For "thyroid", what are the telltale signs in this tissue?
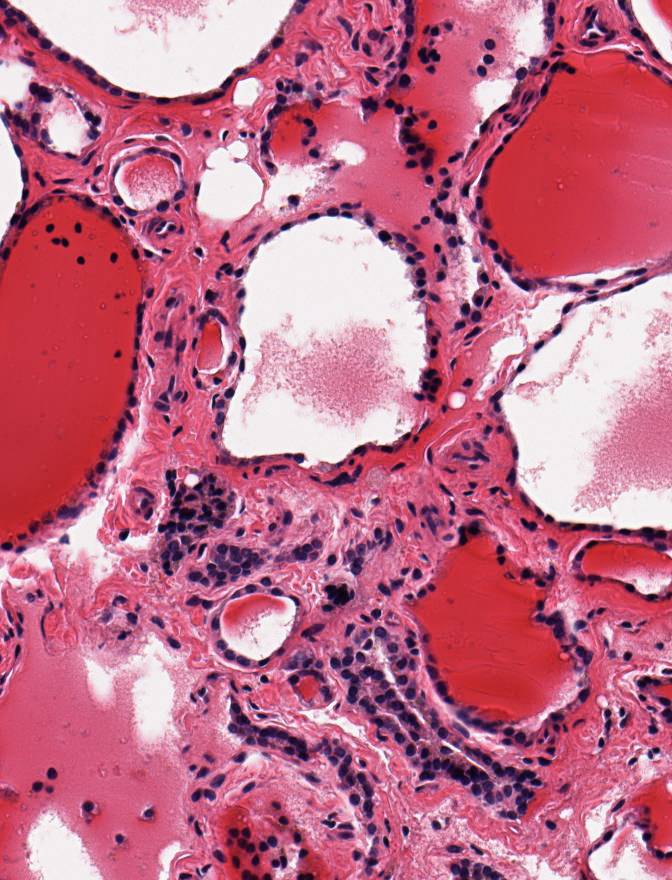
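Much here goes with thyroid: rounded, closed follicles of widely varying size fill the field, with narrow bands of stroma between them.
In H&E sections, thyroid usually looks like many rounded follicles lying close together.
Each follicle is lined by a single layer of cells with small, dark, round to oval nuclei.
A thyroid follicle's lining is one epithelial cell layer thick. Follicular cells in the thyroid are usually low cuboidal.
Where the lining here is low cuboidal it fits that; where it is flattened, it fits less well. Now look at the lower centre, where the stroma holds a crowded group of small follicles and clustered dark nuclei.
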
